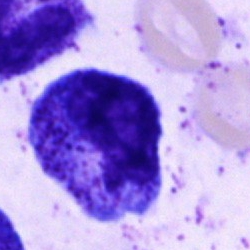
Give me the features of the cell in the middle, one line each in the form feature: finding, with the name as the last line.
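Nucleus: fills the upper and right part
Chromatin: dense, stains dark purple
Nucleoli: none distinct
Cytoplasm: mainly lower left, pale lilac-blue
Cell: promyelocyte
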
